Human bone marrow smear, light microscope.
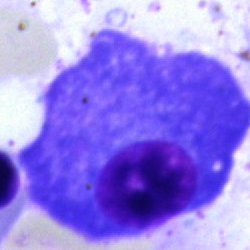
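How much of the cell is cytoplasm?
Plenty, far more than the nucleus takes up.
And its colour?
A deep blue, mottled with lots of small paler patches.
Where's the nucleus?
Off-centre, down in the lower part of the cell.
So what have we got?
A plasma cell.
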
